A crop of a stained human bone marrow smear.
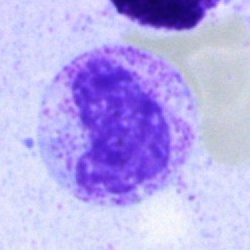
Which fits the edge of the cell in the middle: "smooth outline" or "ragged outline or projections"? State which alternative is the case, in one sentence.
This cell's outline is not rough but smooth.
